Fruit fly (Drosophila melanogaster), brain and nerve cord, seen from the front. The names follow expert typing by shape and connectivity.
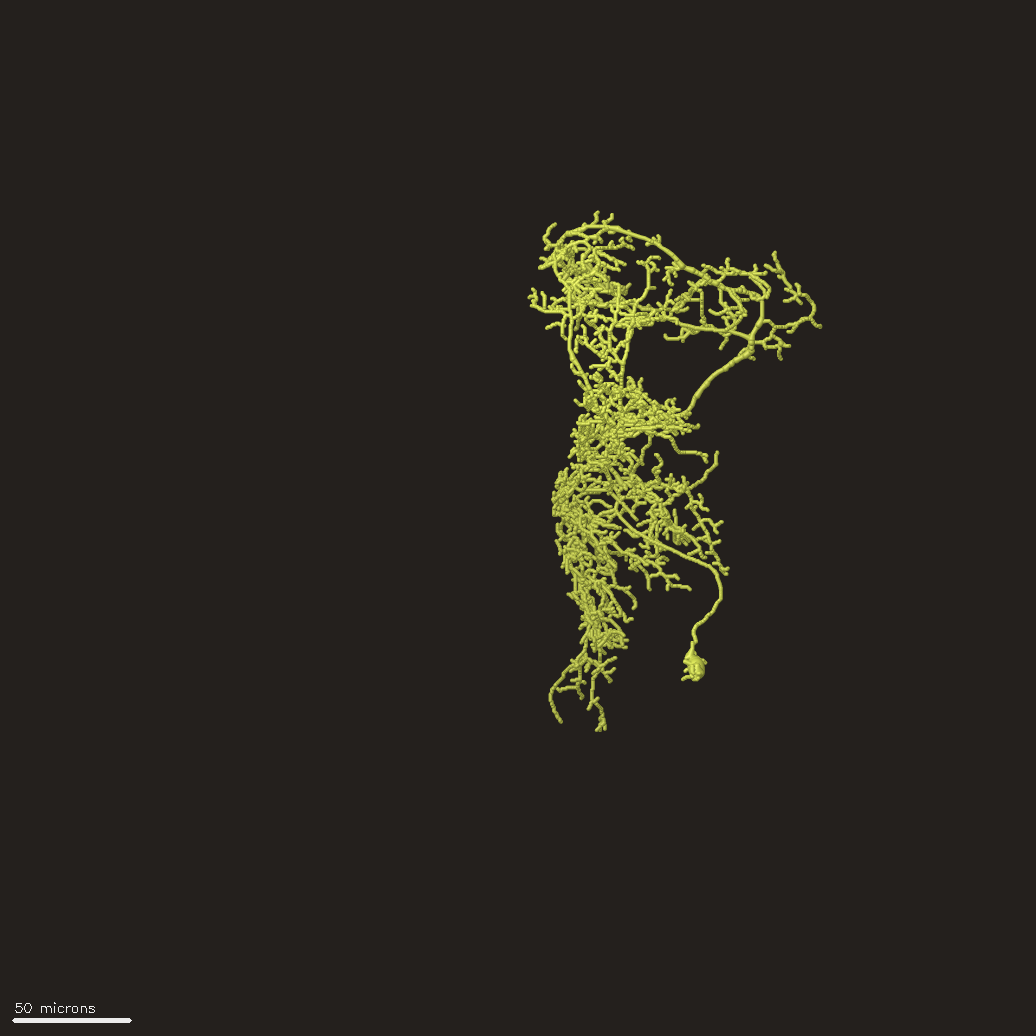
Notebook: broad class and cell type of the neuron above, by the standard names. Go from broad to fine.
central-brain intrinsic neuron; SMP163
